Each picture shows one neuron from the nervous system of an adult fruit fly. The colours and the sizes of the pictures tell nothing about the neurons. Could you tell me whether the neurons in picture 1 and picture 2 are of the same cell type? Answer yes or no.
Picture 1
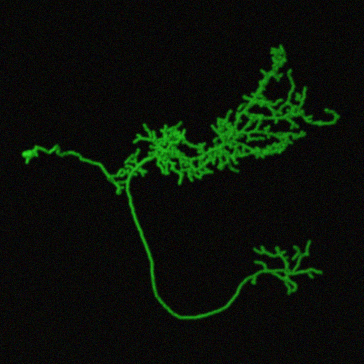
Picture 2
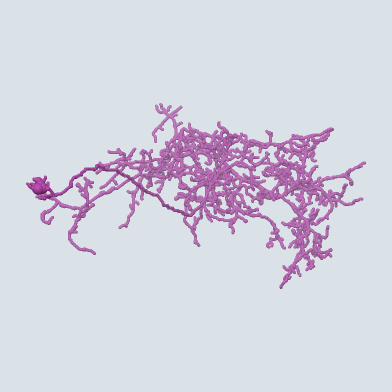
no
